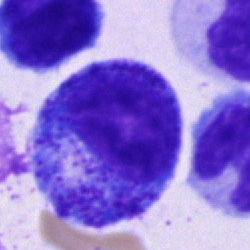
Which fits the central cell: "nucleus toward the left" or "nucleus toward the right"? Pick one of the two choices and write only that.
Nucleus toward the right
